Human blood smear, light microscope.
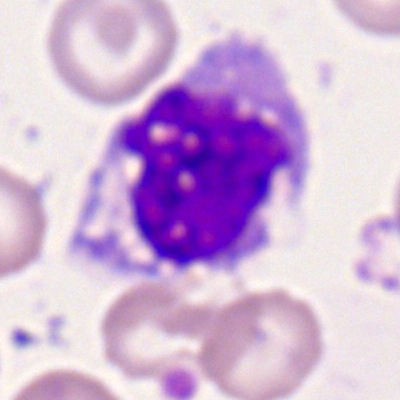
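Monocyte, centre of a stained blood smear. The cytoplasm is pale greyish-blue, and on the left side it holds small clear spaces. The chromatin looks dense and clumped rather than fine, with small pale round spots lying over the nucleus.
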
